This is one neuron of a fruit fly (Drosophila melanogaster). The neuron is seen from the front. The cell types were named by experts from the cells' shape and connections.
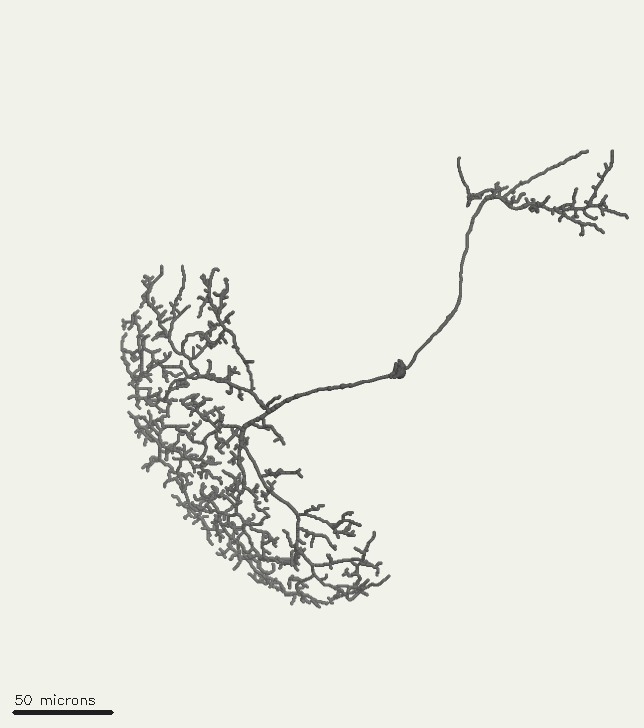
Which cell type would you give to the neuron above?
MeVP23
